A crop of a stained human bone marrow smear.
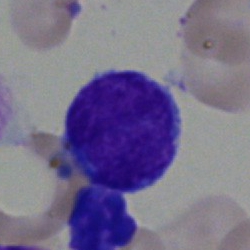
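Lymphocyte, the cell in the middle of this stained human bone marrow smear. Notice how the nucleus fills almost the whole cell, leaving at most a barely visible rim of cytoplasm. Look closely and you will see that the chromatin is finely textured rather than coarsely clumped. The nucleus stains a deep violet-blue.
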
